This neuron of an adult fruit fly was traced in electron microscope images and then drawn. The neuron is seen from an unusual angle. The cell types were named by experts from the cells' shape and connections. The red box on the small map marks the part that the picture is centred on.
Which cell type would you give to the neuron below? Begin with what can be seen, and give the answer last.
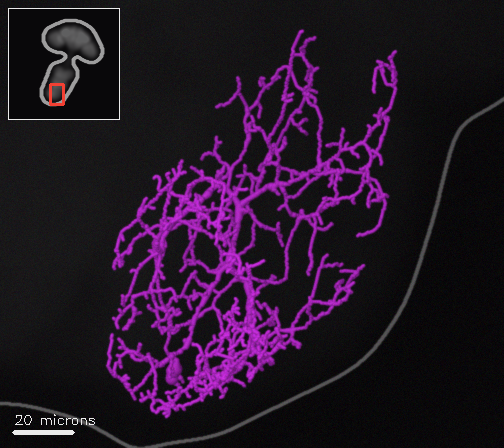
It lies in the nerve cord. By the scale bar it is about 130 microns tall in this view. More than a hundred branch ends can be seen. Its broad class is nerve-cord intrinsic neuron. Its cell type is IN20A.22A007.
